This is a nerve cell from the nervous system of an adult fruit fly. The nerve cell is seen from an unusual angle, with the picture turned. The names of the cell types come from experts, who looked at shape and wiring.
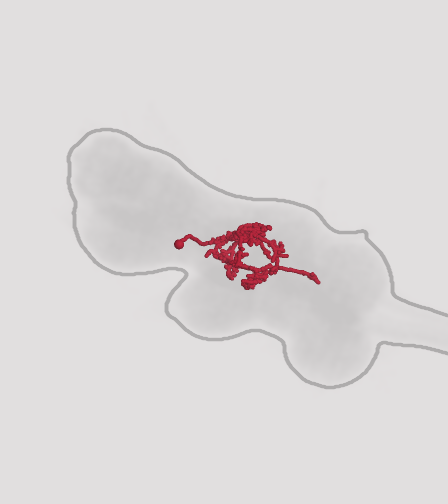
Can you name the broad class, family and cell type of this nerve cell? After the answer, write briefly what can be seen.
This is a nerve-cord intrinsic neuron. Its family is hemilineage 03A. It is of cell type IN03A030. Its cell body lies in the middle of the picture. In this view it is wider than it is tall.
